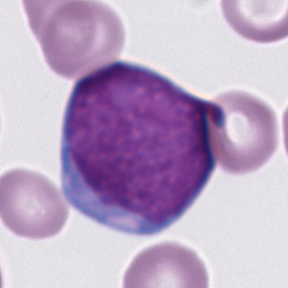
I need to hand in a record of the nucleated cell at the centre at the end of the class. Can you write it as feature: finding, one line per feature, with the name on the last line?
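Outline: angular, fairly straight sides, not smoothly round
Cytoplasm: just a narrow rim, widest at the lower left
Granules: none you can see in the cytoplasm
Tag: a small pointed one sticking out from the upper right edge
Name: myeloblast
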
